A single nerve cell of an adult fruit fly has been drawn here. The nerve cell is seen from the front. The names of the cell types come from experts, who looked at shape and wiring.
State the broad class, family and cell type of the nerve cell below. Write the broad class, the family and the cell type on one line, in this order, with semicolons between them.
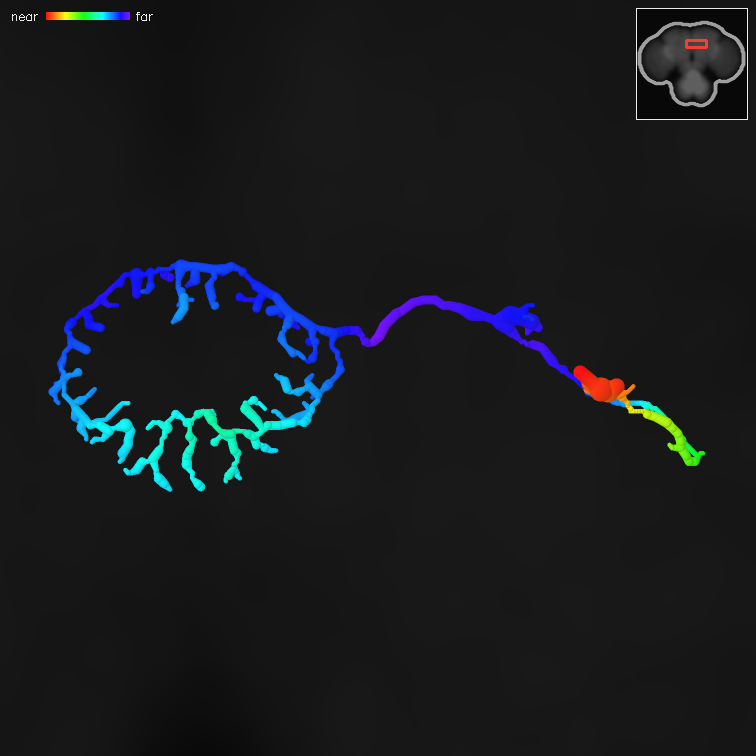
central-brain intrinsic neuron; hemilineage EBa1; ER5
